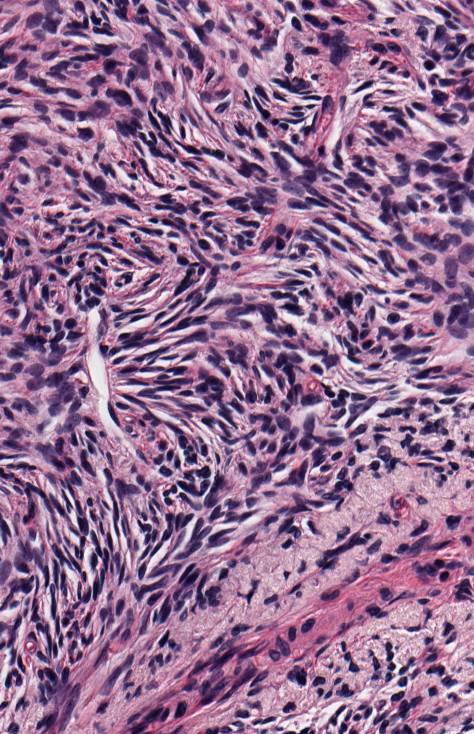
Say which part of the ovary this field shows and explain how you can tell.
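What you're looking at is ovarian cortex. Most of the field, upper and left, is densely cellular tissue of spindle cells in interlacing, swirling fascicles. Look at their nuclei: elongated and darkly stained, with scant pink cytoplasm and indistinct cell borders around them.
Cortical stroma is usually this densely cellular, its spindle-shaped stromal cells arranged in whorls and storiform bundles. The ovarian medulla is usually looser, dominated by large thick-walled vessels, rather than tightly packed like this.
Across the lower right runs a diagonal band of deeper pink fibrous tissue with elongated nuclei.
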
